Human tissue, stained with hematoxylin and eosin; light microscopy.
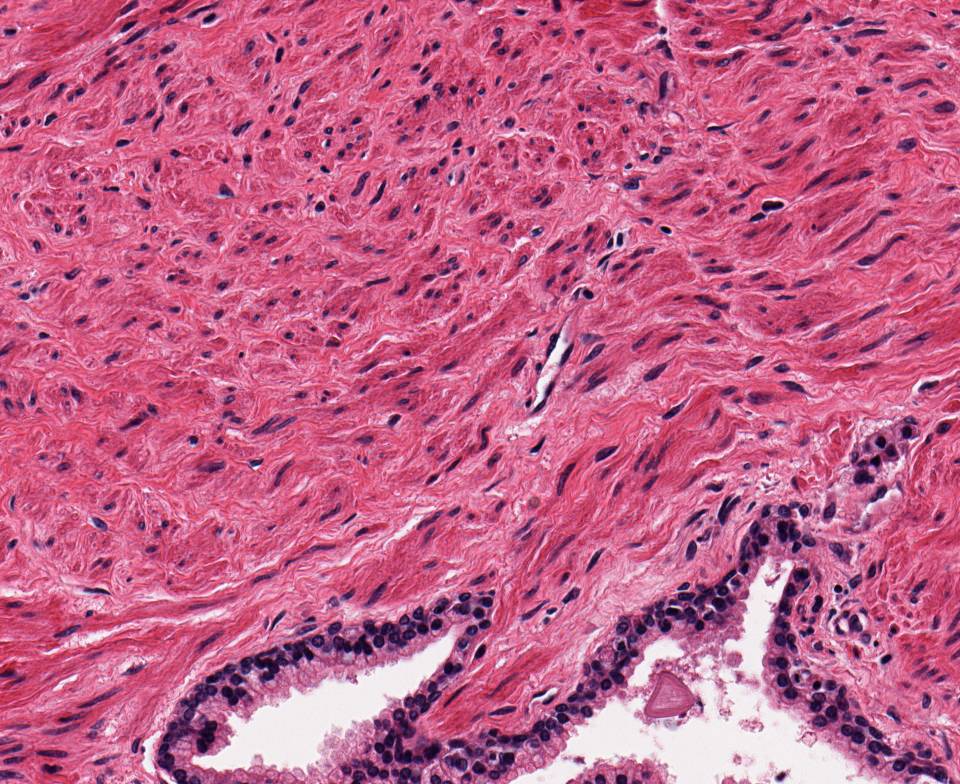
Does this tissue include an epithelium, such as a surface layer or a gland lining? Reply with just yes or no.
Yes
